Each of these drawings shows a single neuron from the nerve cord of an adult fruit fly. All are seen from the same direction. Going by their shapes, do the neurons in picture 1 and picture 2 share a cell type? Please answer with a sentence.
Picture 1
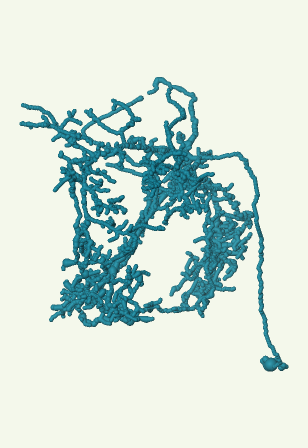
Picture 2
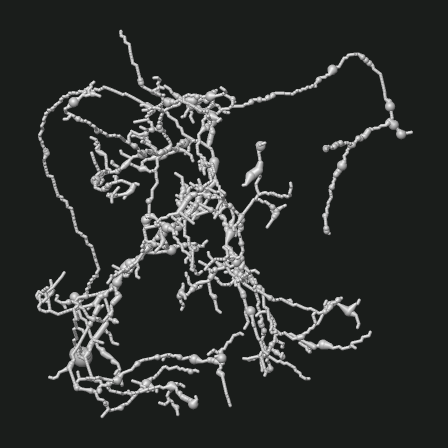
They are of different cell types.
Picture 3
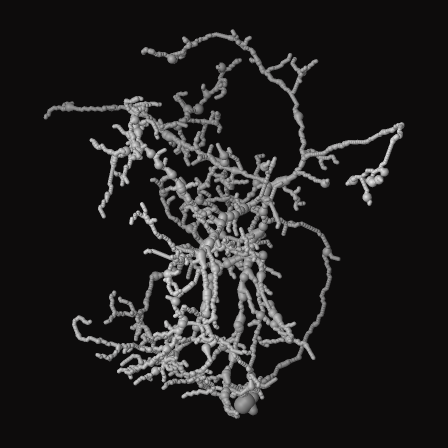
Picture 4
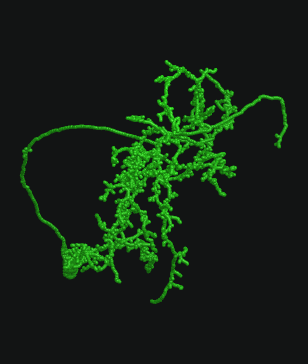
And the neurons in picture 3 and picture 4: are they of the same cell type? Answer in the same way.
They are of different cell types.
